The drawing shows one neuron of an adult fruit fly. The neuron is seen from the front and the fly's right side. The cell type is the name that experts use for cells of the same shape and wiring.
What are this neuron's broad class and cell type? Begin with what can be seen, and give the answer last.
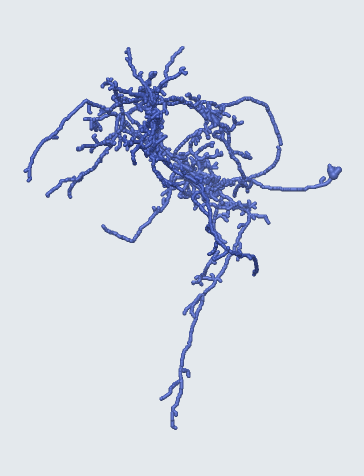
Dozens of branch ends can be seen. As drawn here it is about as wide as it is tall. It is a central-brain intrinsic neuron. Its cell type is CL362.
